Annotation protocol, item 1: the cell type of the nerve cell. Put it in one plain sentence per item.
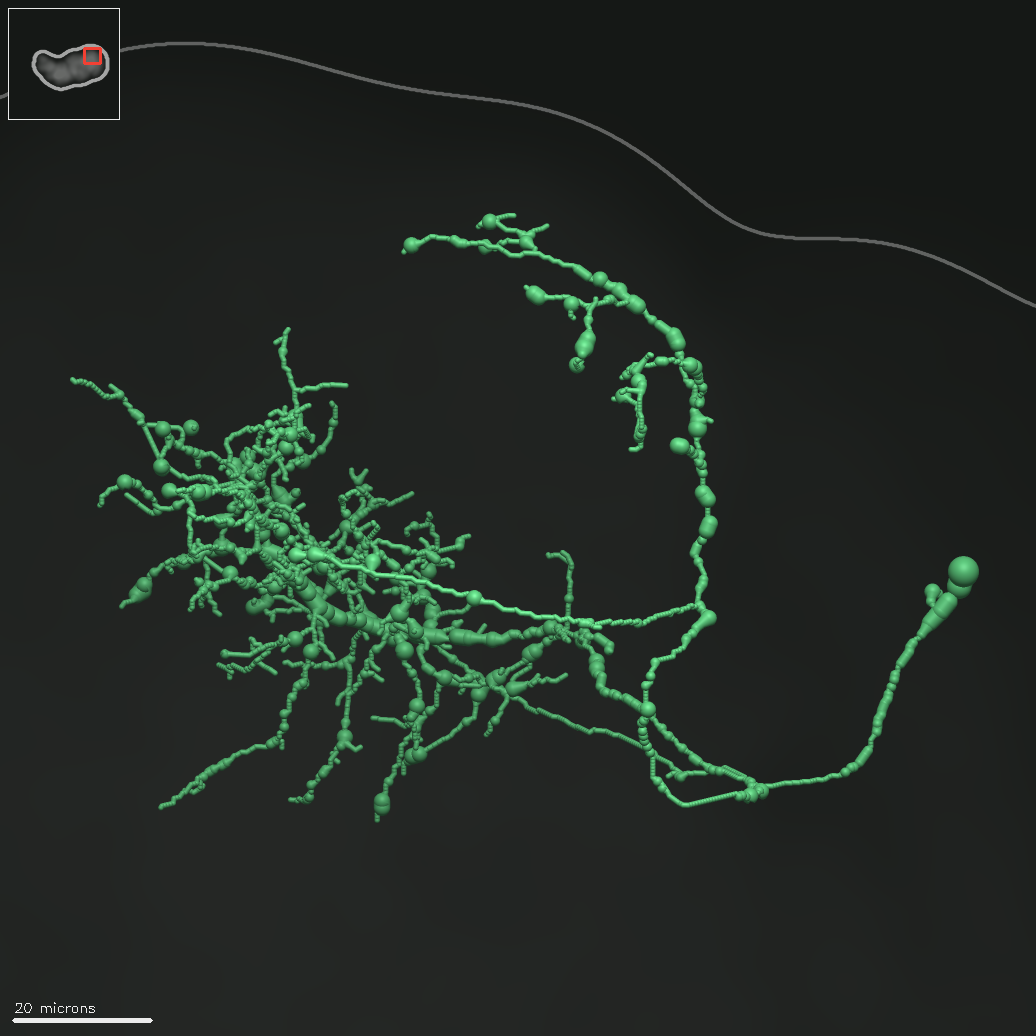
The cell type is LHAV3e2.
